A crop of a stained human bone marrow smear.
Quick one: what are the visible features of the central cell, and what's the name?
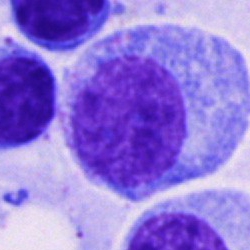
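Look first at the outline: round to oval, with a smooth edge. The chromatin is finely granular and fairly evenly spread. To the right of the nucleus lies a broad zone of abundant cytoplasm, pale greyish-blue and mottled. This cell is a promyelocyte.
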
